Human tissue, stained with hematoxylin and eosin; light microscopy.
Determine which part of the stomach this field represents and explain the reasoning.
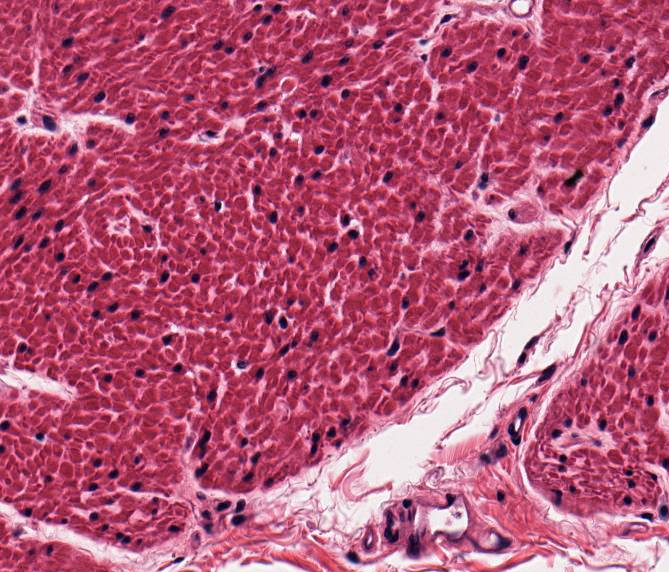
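Let's start with the name: smooth muscle. See how the cells are cut across, giving small polygonal profiles instead of long strands, with deeply eosinophilic pink-red cytoplasm.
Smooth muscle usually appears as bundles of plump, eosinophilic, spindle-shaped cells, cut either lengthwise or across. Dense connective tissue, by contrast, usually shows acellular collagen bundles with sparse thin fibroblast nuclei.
A large, closely packed bundle fills most of the field, with a smaller one at the lower right.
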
